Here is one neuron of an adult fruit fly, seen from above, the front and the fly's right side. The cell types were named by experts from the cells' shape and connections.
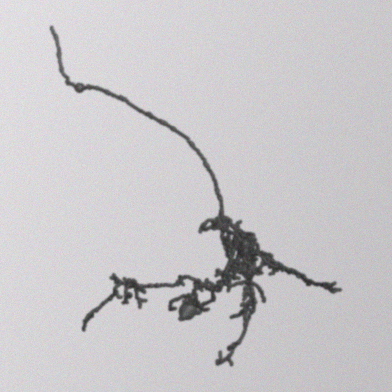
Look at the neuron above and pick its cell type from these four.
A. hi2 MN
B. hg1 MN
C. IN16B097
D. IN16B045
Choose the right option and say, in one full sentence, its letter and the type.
It is option A, hi2 MN, that gives the cell type of the neuron.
